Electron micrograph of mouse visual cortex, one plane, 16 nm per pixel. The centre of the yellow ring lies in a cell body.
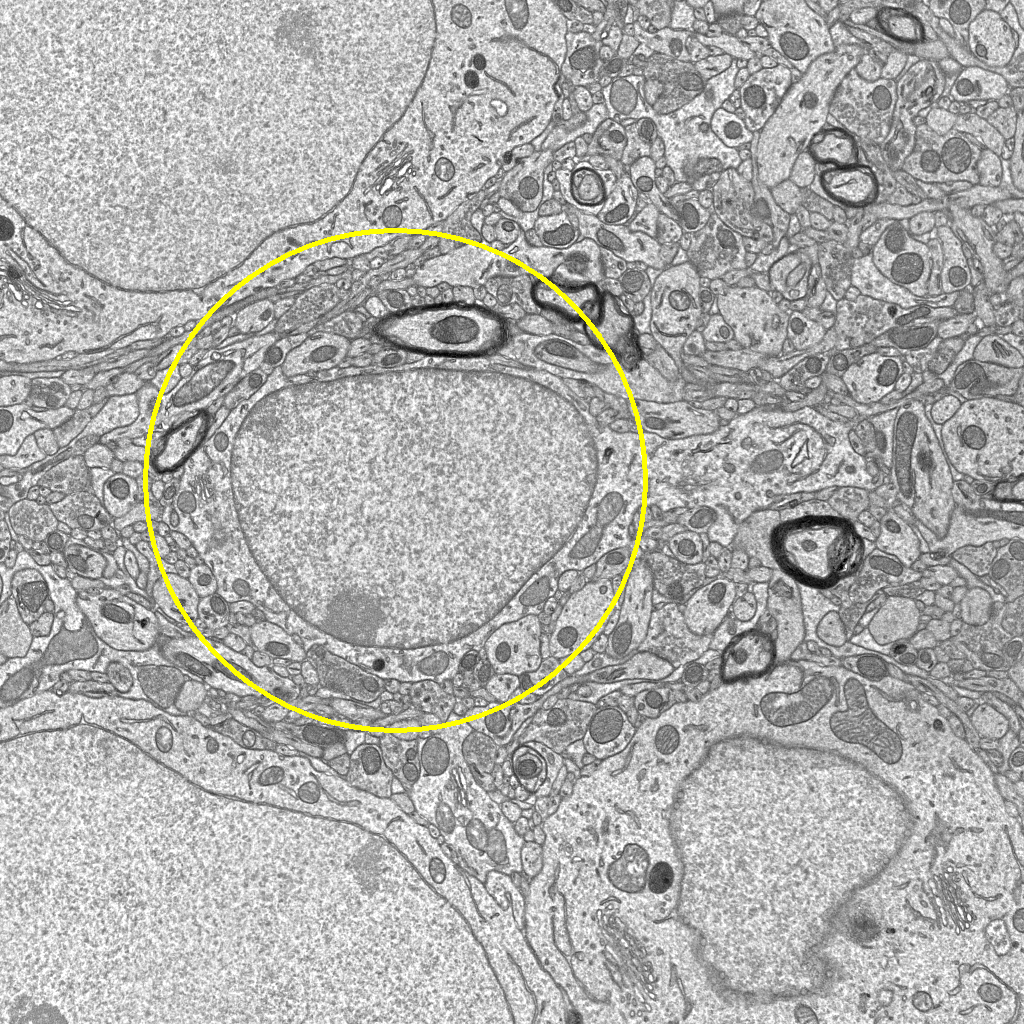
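Astrocyte, the ringed cell in an electron micrograph of mouse visual cortex. Its nucleus, rounded and somewhat egg-shaped, lies wholly within the picture. The nuclear envelope runs smoothly, without folds or indentations. Chromatin is finely granular, evenly spread, with no thick dark band along the envelope. The cytoplasmic rim shows no stacks of rough endoplasmic reticulum.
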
